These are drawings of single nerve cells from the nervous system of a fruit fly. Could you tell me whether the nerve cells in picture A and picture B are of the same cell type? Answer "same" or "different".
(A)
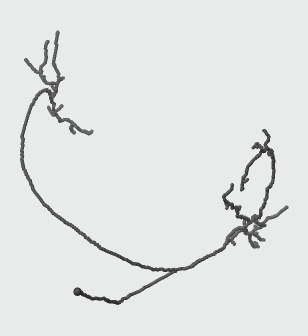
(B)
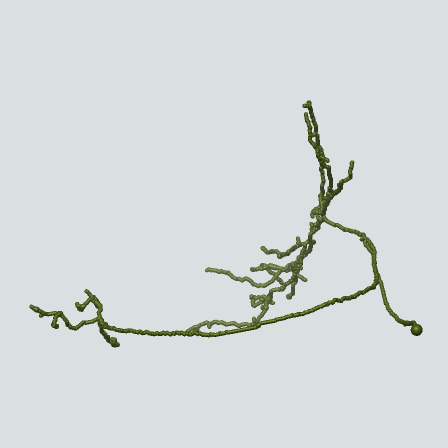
different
